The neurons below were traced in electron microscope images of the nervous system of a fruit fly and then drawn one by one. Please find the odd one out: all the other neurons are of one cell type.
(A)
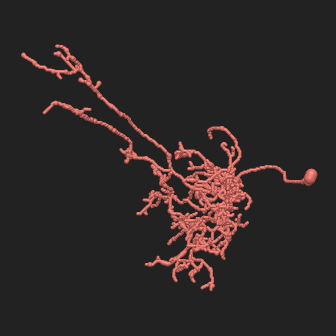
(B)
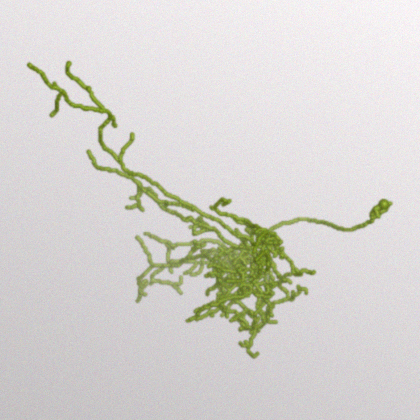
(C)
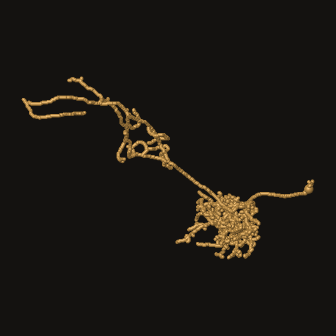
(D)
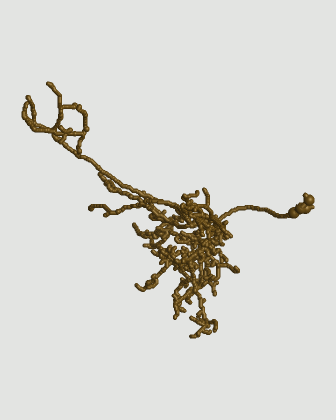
Picture C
